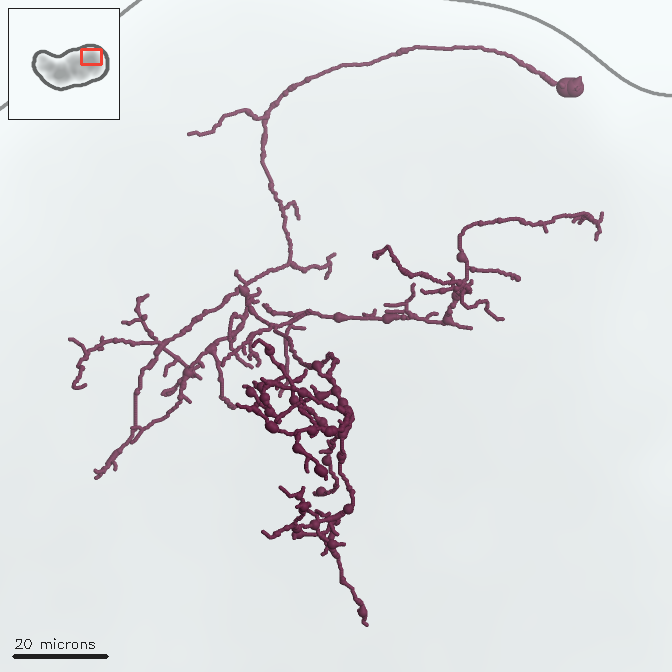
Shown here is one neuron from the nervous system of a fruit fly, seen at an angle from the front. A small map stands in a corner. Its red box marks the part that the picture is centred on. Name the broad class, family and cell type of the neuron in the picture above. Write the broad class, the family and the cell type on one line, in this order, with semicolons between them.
central-brain intrinsic neuron; hemilineage SLPad1_posterior; SMP208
